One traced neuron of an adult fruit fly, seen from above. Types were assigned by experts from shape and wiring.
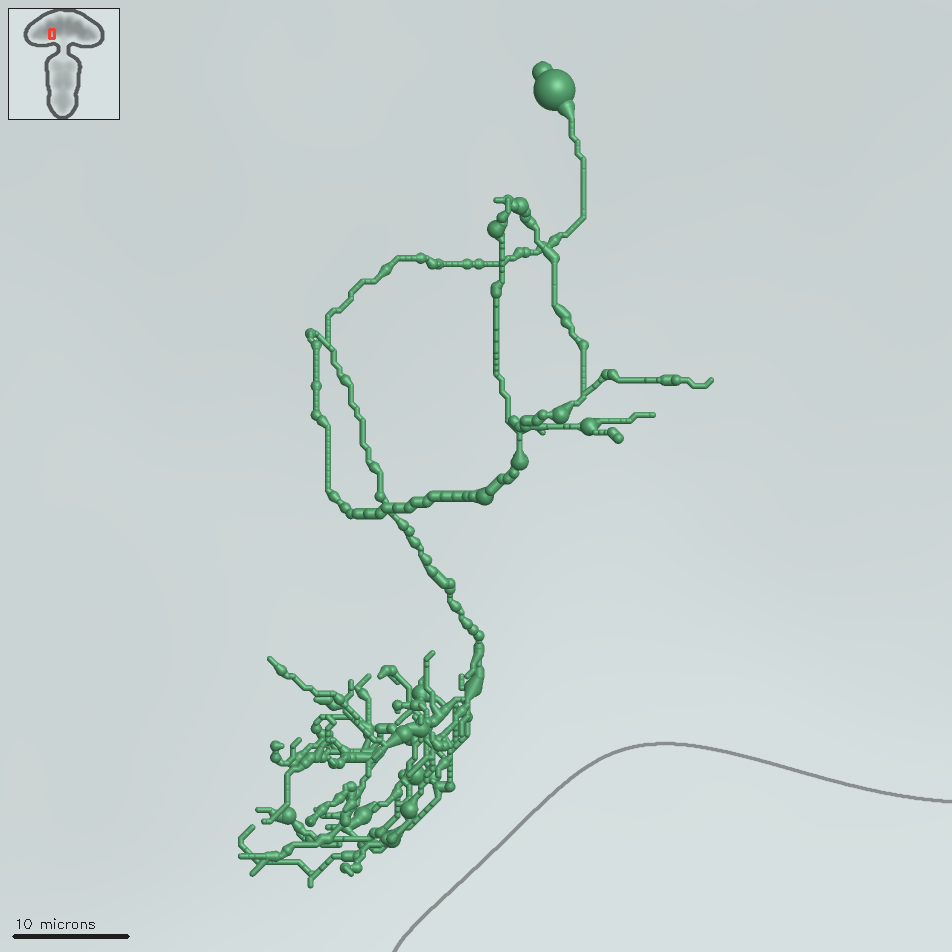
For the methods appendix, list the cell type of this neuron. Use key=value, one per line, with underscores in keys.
cell_type=LC13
